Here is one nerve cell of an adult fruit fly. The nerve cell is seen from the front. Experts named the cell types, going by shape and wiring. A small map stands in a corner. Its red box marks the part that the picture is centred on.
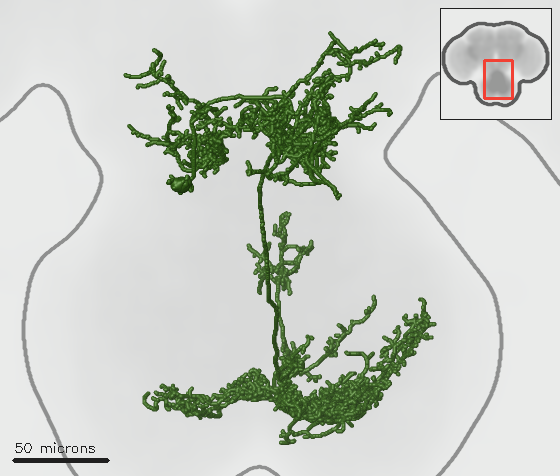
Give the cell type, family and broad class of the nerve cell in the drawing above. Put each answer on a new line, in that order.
DNge122
hemilineage MX3
descending neuron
